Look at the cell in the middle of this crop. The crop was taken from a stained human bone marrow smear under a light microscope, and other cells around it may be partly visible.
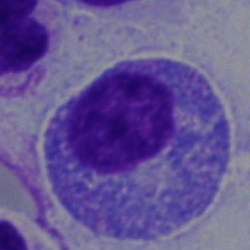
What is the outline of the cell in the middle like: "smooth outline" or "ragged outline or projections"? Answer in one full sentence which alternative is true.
The outline of this cell is free of projections and smooth.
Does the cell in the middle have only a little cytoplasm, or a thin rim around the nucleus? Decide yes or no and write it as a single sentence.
No, the nucleus is surrounded by broad cytoplasm.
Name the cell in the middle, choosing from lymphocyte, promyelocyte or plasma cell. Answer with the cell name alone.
promyelocyte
